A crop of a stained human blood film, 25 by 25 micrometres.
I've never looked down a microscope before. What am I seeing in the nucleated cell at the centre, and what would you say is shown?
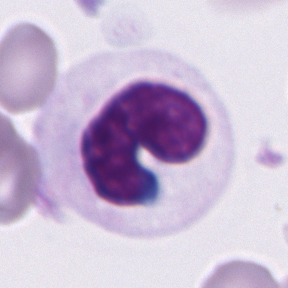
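See how the outline is round and smooth. The nucleus bends into a C with its notch opening toward the lower right, and it stays one continuous band instead of splitting into separate lobes. Its chromatin is dark purple and coarsely clumped. This one's a band neutrophil.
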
